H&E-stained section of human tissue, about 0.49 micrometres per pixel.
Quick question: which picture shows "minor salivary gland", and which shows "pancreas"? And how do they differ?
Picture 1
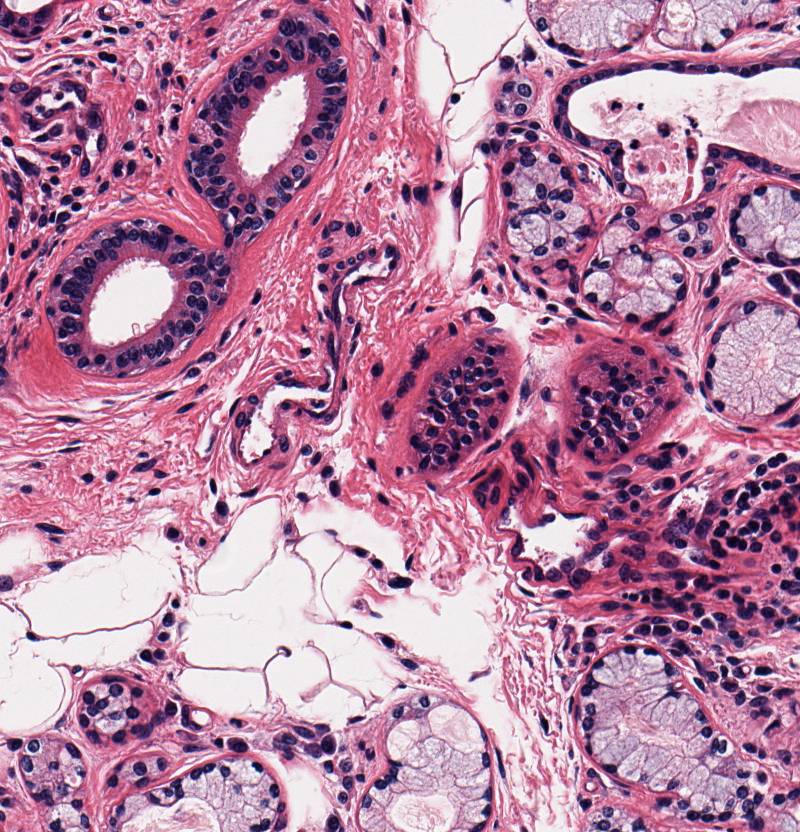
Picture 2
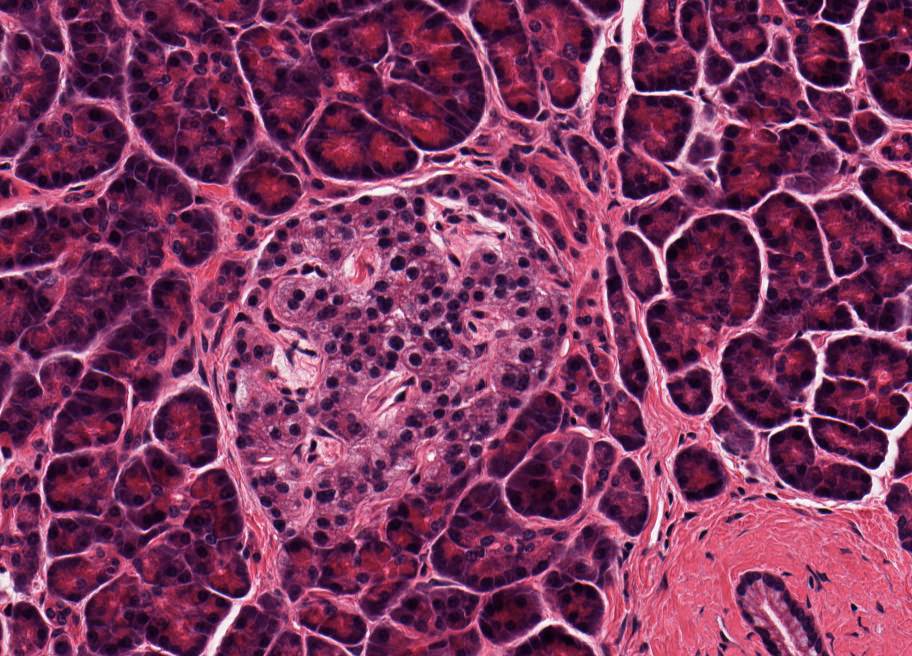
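Minor salivary gland is picture 1, pancreas picture 2. Point one, secretory cells: mucous cells in picture 1 have flattened nuclei pressed to the acinar base; acinar cells in picture 2 have deep purple basal and brighter red central cytoplasm, with round nuclei at the outer, basal edge.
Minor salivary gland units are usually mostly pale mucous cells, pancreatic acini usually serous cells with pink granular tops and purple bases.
Point two: left of centre in picture 2, one rounded cluster stains paler than the acini around it, forming solid sheets and cords of cells with small round dark nuclei and no acinar lumens.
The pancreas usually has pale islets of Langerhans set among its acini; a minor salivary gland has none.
Point three: concentric dense pink collagen wraps the upper-left ducts of picture 1.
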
